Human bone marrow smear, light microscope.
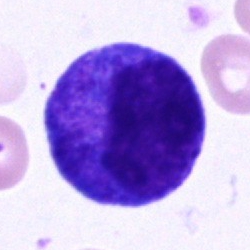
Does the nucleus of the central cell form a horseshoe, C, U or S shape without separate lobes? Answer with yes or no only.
No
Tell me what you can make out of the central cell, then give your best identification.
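The nucleus lies to the right side of the cell, its chromatin stained dark purple and fairly dense. Cytoplasm occupies the left part of the cell and stains deep blue-purple. Scattered through it are fine reddish-purple granules. The cell is a promyelocyte.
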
